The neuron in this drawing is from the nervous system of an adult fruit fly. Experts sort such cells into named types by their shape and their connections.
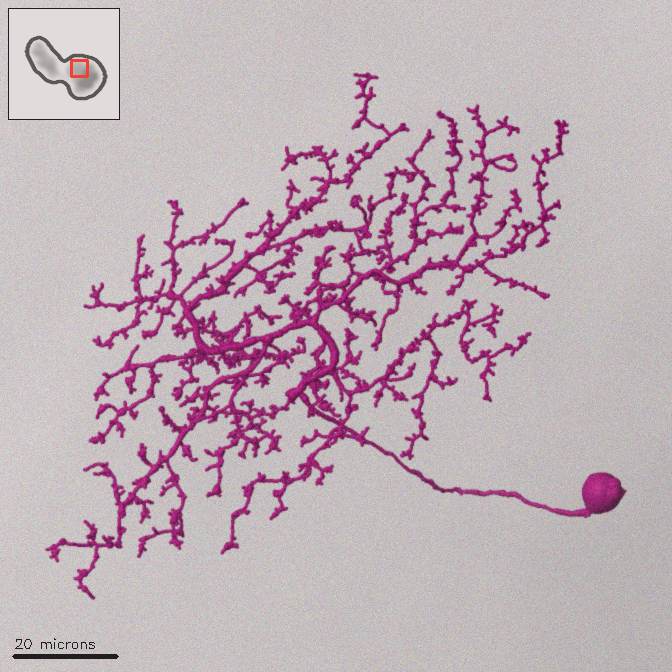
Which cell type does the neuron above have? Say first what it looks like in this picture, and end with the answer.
The cell body can be seen at the lower right of the picture. From left to right in the picture it spans about 110 microns. The picture shows more than a hundred branch ends. It is an optic-lobe intrinsic neuron. The cell type is Pm7.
